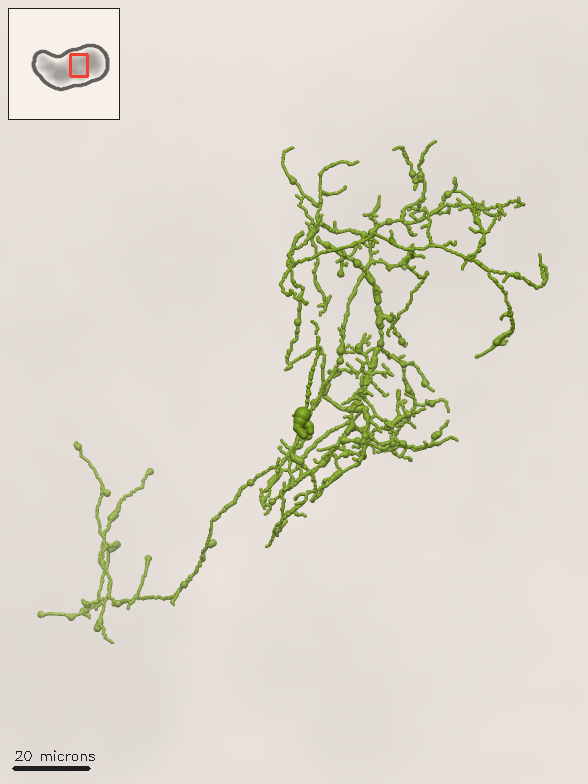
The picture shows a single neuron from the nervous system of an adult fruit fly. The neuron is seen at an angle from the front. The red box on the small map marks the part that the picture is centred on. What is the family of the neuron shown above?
hemilineage CREa2_ventral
